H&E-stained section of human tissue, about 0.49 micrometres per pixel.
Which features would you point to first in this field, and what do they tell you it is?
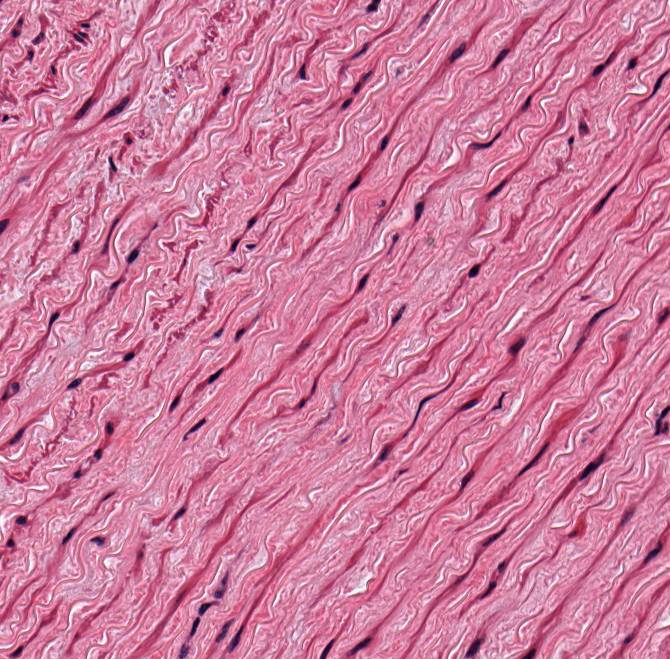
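This field mainly shows the tunica media of an artery. Notice the fibres first: they are wavy along their length and pink throughout.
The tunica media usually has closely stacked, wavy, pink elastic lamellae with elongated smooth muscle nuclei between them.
The dark, elongated nuclei here lie parallel to the fibres, and narrow white clefts run the same way.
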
